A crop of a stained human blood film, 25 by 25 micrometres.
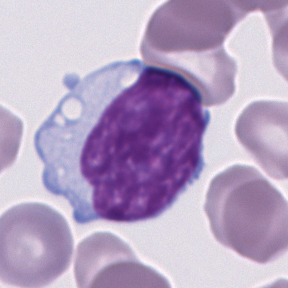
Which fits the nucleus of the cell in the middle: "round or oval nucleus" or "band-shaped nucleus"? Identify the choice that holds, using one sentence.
The shape of the nucleus is one compact round or oval mass.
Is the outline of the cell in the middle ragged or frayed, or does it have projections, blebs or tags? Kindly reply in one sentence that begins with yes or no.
Yes, this cell's edge is broken by ragged or frayed parts, projections, blebs or tags.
